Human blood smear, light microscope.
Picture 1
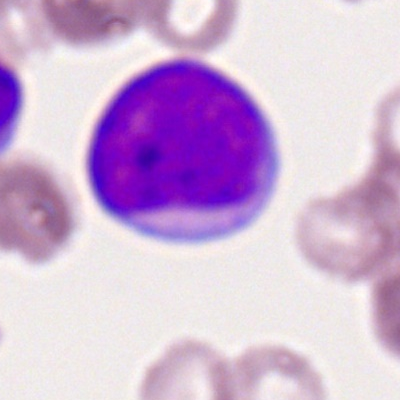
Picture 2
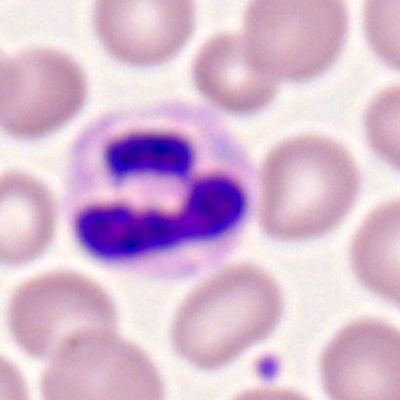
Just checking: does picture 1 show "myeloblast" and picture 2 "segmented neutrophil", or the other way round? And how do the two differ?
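Picture 2 is the segmented neutrophil; picture 1 is the myeloblast. The myeloblast's cytoplasm is scant, forming a pale lavender-blue crescent along the bottom of the cell, and contains no visible granules.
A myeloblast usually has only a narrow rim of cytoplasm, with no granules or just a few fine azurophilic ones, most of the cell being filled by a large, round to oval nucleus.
The segmented neutrophil, by contrast, has plentiful, pale pinkish-lilac cytoplasm without large orange or dark purple granules and without vacuoles.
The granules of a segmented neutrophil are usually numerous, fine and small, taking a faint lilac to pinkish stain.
The nuclei differ as well: in the segmented neutrophil the chromatin is dense, dark purple and clumped, with no nucleoli visible, whereas in the myeloblast it is deep purple and fairly even, with a few faint paler patches.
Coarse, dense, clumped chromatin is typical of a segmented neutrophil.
A small dark dot lies in the myeloblast's nucleus just left of centre. The outline of the segmented neutrophil is round and smooth, and the surface of the myeloblast shows no projections.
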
